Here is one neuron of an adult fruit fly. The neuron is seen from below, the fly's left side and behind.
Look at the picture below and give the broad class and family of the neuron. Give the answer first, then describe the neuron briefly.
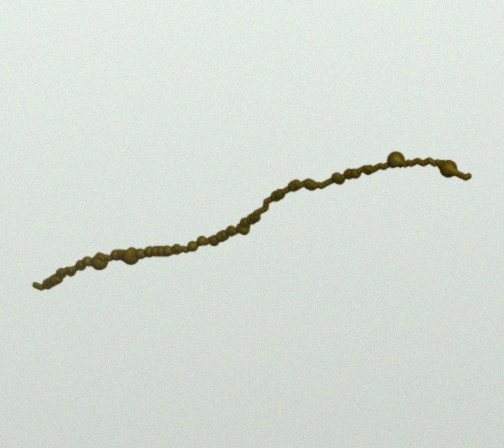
Its broad class is sensory neuron entering the brain. Its family is called class mechanosensory. The drawing shows no cell body. It has a dozen or fewer branch ends.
